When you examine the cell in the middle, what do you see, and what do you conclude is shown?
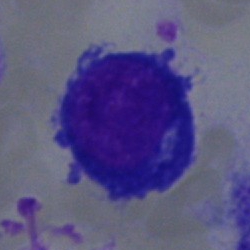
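The chromatin here is a finely textured purple, with no coarse dark clumps. Round the nucleus there's a thin, deep blue rim of cytoplasm, and small irregular blue tags stick out from the edge, clearest on the left and at the top. There's a pale streak in the cytoplasm at lower right, too. It's a proerythroblast.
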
